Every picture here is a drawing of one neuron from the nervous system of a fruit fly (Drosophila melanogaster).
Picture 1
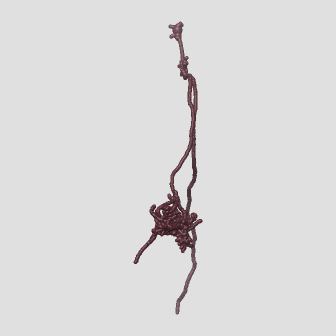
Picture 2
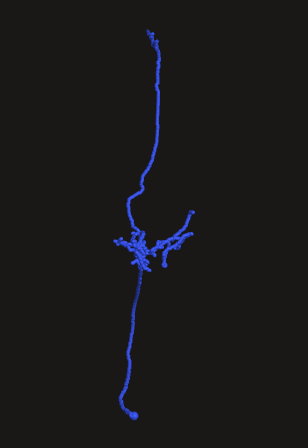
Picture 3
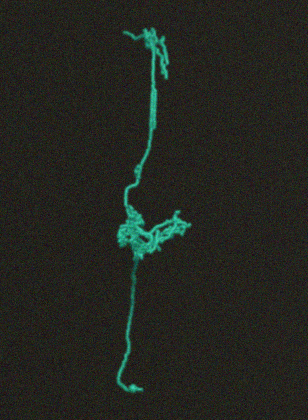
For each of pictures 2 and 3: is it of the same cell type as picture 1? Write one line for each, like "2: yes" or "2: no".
2: no
3: no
